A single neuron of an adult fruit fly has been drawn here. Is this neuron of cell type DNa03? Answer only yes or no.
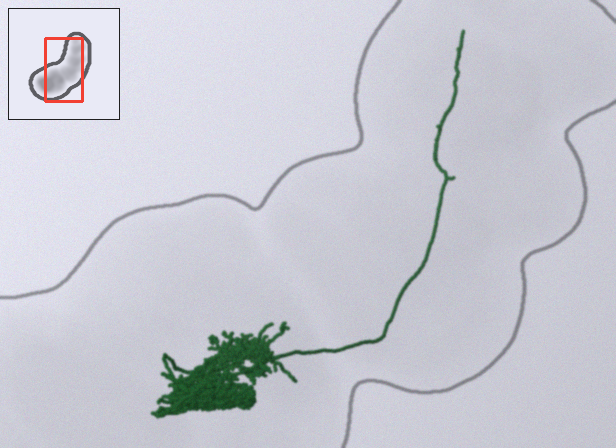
yes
